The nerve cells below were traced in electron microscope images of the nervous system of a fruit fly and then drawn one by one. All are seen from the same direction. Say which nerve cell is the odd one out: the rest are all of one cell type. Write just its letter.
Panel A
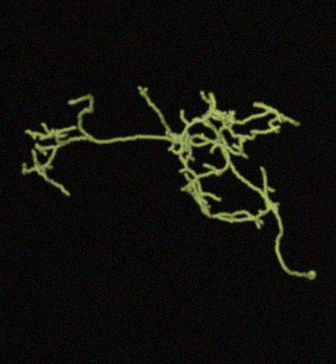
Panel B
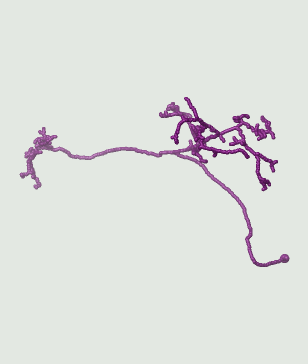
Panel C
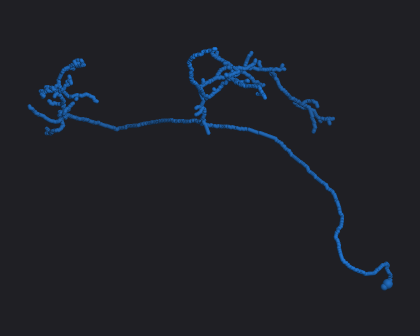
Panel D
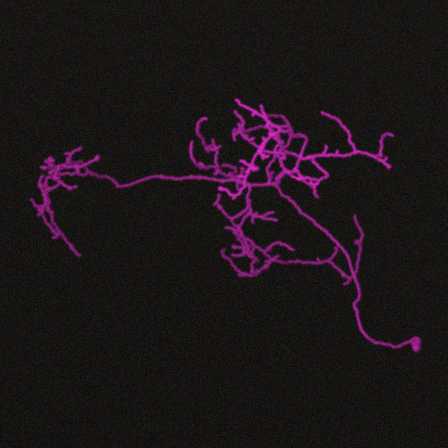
C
